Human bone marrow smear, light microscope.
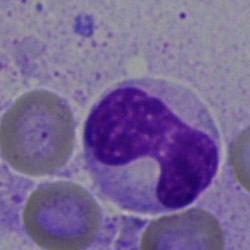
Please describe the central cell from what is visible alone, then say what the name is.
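A round, smooth outline bounds the cell. Its nucleus is kidney-shaped, with a deep notch that faces downward. The cytoplasm is pale grey-lilac. The cell is a band neutrophil.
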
